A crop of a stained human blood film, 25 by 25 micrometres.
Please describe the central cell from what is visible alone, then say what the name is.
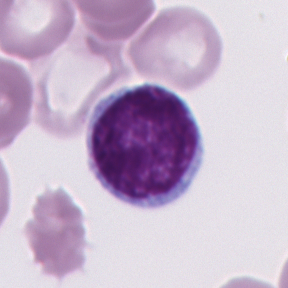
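Dense, coarsely clumped chromatin is present. Its cytoplasm is pale blue and shows no visible granules. Nothing projects from the cell surface. This is a typical lymphocyte.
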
